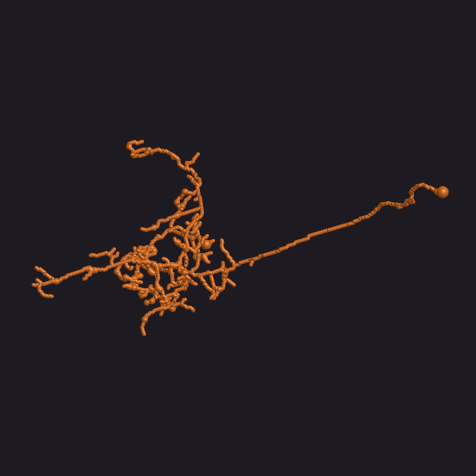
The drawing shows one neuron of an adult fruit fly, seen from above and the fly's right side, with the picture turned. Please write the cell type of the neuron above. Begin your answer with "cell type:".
cell type: IN09A075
